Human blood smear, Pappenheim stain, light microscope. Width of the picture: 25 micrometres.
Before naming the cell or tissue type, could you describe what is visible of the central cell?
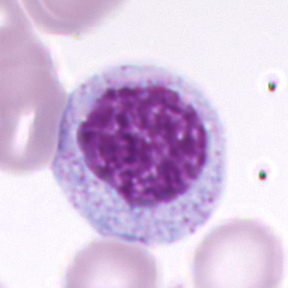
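Point one: the cell is about 16 micrometres across, with a nucleus of about 11 micrometres that fills about 50% of the cell's area. Point two: the nucleus sits off-centre towards the top, so a wider rim of cytoplasm lies below it. Point three: the chromatin is dark purple, clumped into coarse patches with paler gaps between them. Point four: the pale greyish-blue cytoplasm completely surrounds the nucleus. Point five: fine reddish-purple granules are scattered throughout the cytoplasm. This cell is a myelocyte.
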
